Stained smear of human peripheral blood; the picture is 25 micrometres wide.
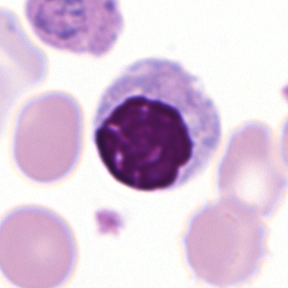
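Normoblast in a stained smear of human peripheral blood. Cell about 11 micrometres across, outline round and smooth. Nucleus round, about 8 micrometres across, toward the lower left, filling about 50% of the cell's area. Chromatin dark purple, densely packed, broken only by a few thin pale clefts. Cytoplasm pale greyish blue, its widest band above and to the right of the nucleus.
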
